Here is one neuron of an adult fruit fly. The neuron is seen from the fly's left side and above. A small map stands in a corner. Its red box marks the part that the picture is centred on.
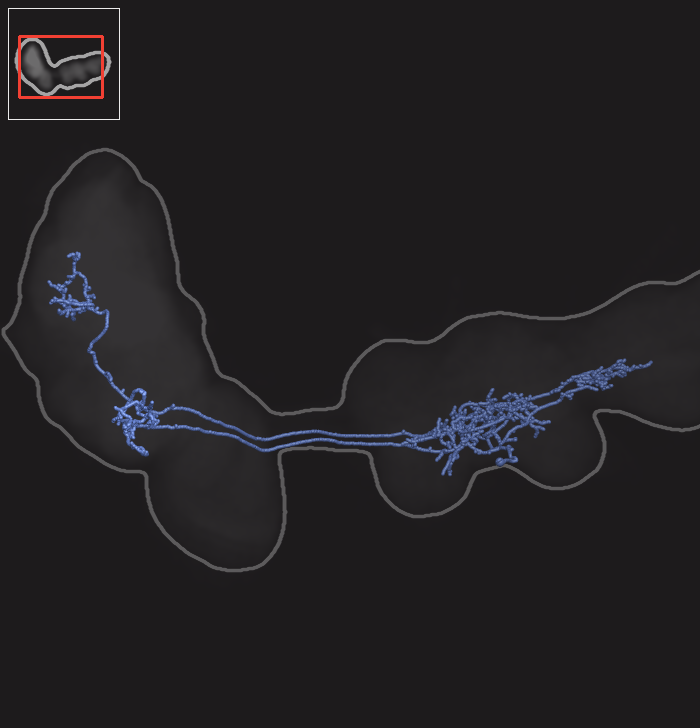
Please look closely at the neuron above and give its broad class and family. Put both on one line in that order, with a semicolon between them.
ascending neuron; hemilineage 09B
